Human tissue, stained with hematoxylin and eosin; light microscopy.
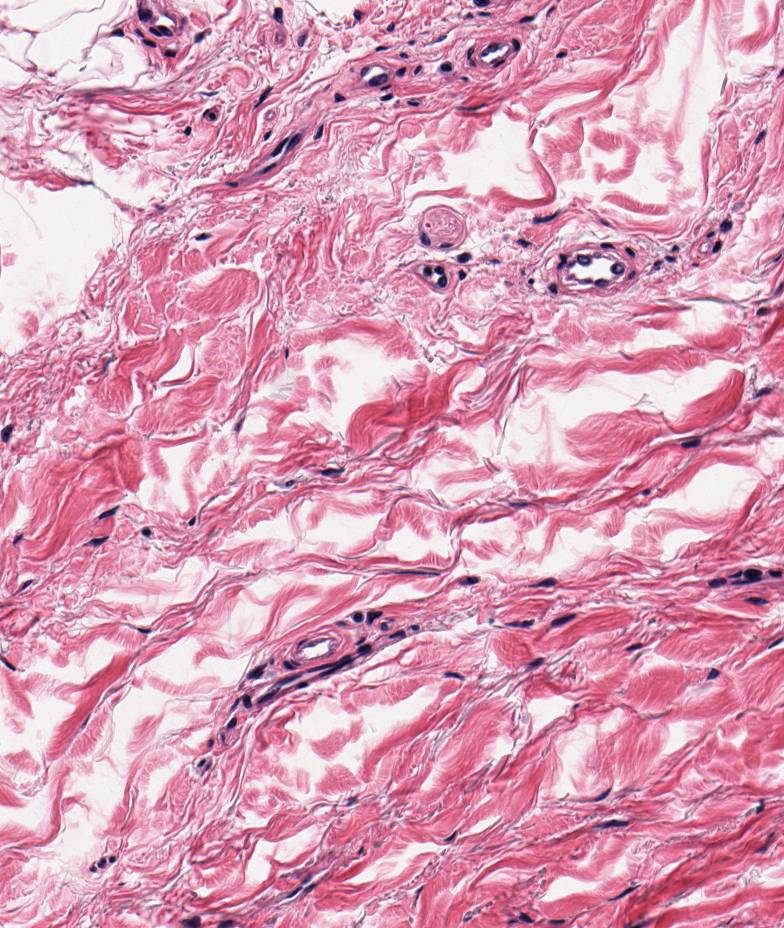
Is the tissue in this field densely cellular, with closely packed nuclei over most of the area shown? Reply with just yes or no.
No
